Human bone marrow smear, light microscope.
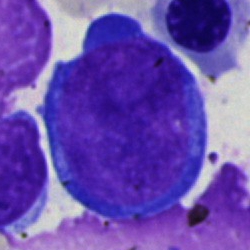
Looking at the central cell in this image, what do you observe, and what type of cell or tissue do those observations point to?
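The cell is large, with a roughly round to oval outline. Its cytoplasm forms only a thin rim around the nucleus and contains no visible granules. A rounded, deep-blue bulge projects from the top edge of the cell. The cell is a proerythroblast.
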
